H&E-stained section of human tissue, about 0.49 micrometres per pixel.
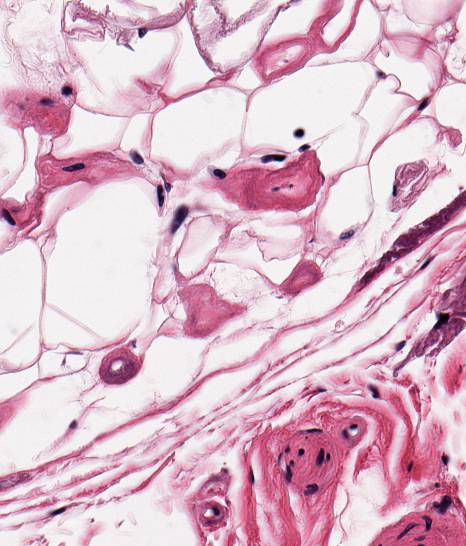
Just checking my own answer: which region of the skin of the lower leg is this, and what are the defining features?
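This field shows fat. Large, empty, polygonal fat cells take up most of the upper and left field, separated by thin pink membranes.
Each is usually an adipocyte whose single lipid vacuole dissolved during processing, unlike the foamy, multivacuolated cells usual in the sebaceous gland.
No epithelial lining is seen. A diagonal band of wavy pink fibres crosses the field.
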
